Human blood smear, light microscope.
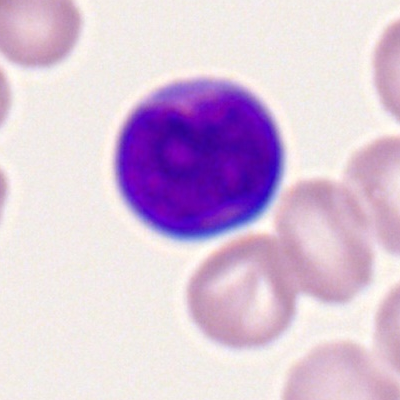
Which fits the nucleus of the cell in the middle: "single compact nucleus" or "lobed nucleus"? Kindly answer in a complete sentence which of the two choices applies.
It is a single compact round, oval or kidney-shaped nucleus that the cell has.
